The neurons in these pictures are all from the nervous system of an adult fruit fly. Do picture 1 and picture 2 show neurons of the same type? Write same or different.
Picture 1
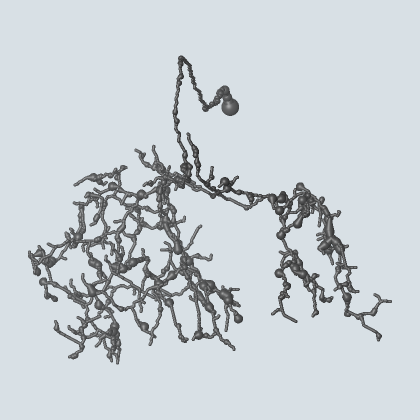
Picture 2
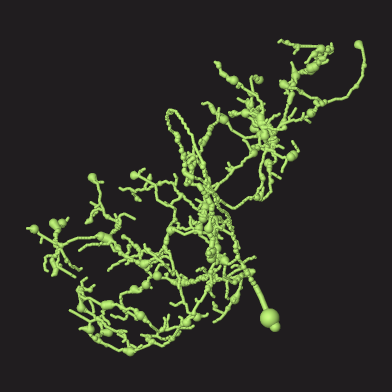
different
